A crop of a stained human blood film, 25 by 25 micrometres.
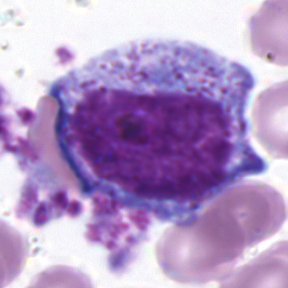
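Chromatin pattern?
Fine, evenly dispersed, no coarse clumps.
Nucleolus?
One, dark, left of the nuclear centre.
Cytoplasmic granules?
Fine, reddish-purple, scattered, thickest in the upper cytoplasm.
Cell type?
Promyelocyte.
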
